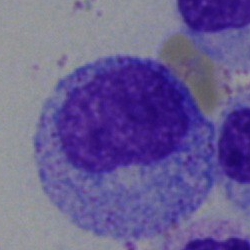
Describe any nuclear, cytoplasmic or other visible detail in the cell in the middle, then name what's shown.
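Chromatin dark purple, mottled. Nucleus in upper part of cell; most cytoplasm lies below. Small reddish-purple granules scattered throughout cytoplasm. Paler cytoplasm just below the nuclear indentation. Promyelocyte.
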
